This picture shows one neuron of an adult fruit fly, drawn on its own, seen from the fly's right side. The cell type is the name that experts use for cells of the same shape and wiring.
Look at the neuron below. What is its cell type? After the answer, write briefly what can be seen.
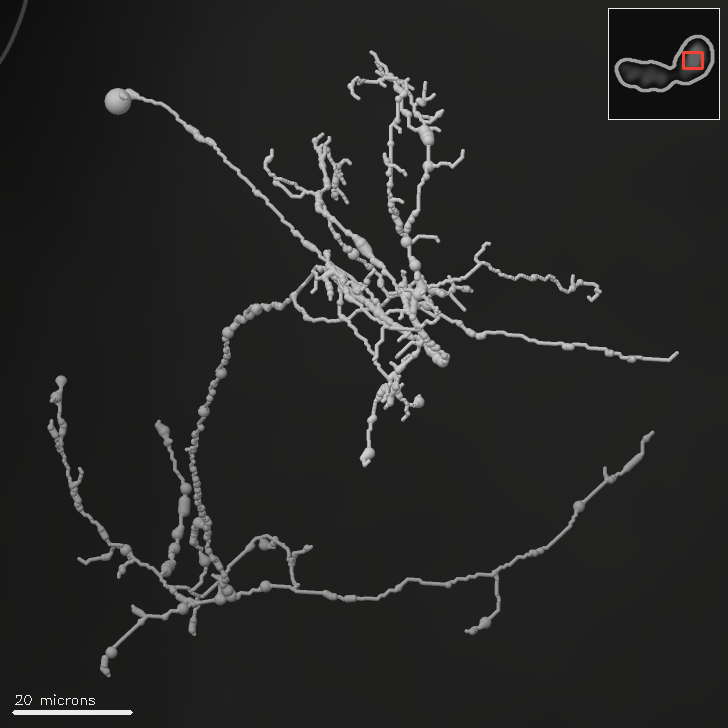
Its cell type is CB1980. This is a central-brain intrinsic neuron. The cell body can be seen at the upper left of the picture. By the scale bar it is about 110 microns wide in this view. Dozens of branch ends can be seen.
